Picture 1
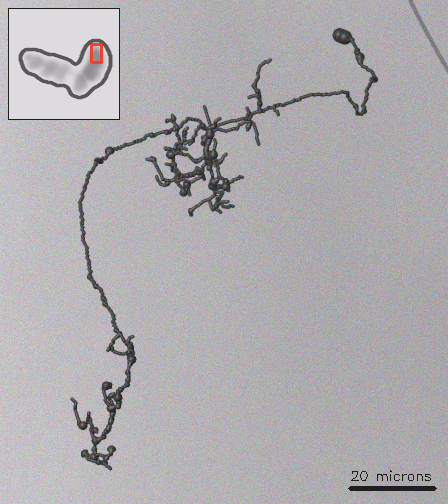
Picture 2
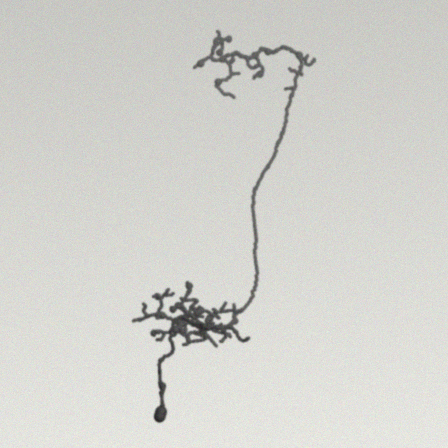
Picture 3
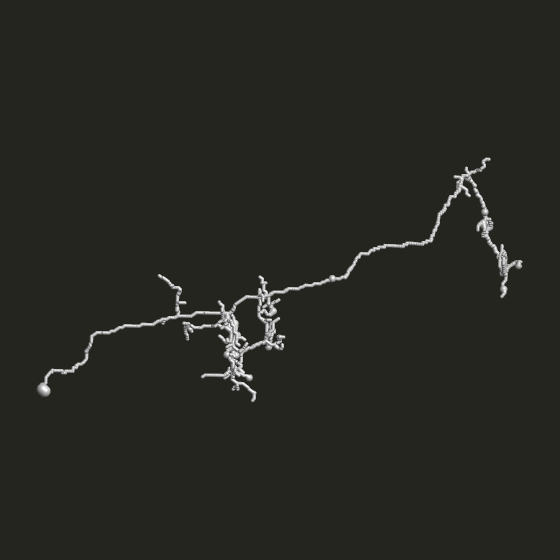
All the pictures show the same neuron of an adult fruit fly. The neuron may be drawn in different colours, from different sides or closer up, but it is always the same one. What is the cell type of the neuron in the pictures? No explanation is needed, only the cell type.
Tm40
